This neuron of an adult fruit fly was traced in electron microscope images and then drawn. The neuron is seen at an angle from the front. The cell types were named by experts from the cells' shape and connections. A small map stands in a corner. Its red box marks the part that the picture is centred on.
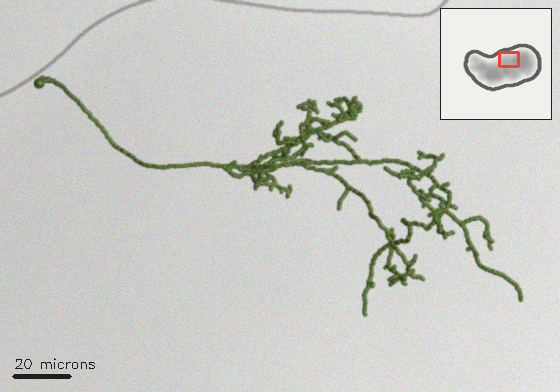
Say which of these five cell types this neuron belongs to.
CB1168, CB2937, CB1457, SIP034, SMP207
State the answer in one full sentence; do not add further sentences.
By its cell type, the neuron is CB1168.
